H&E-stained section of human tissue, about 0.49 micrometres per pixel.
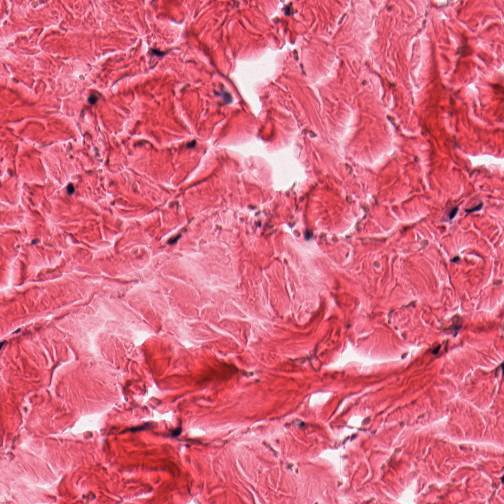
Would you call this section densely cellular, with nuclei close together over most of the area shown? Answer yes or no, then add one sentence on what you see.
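No. Nuclei are sparse and scattered singly between the bundles.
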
